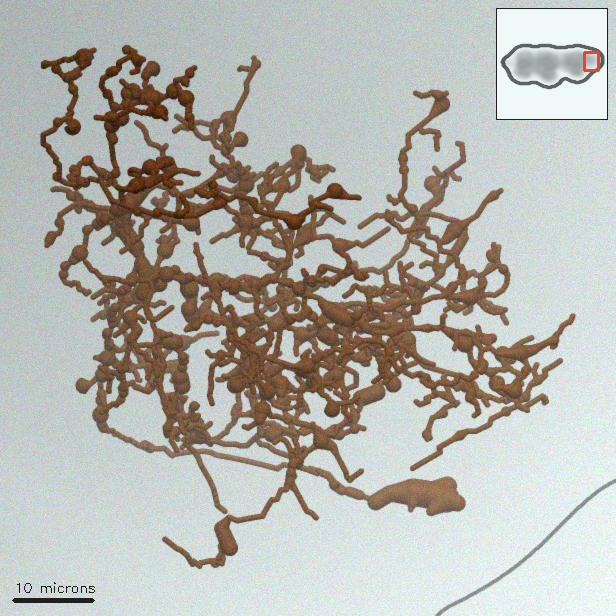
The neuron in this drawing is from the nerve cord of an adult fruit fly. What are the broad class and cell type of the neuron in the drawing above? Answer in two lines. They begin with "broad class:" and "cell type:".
broad class: nerve-cord intrinsic neuron
cell type: INXXX228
